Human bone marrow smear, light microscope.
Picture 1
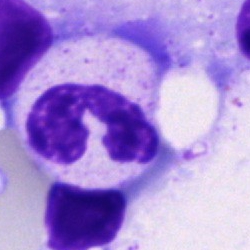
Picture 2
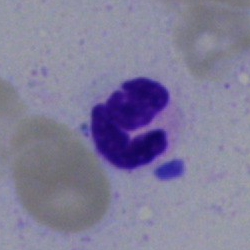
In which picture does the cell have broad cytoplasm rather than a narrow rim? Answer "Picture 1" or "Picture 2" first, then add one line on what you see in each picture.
Picture 1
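What picture 1 shows: The cytoplasm is abundant and pale pinkish-lilac.
What picture 2 shows: The cytoplasm is scant and pale pink.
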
